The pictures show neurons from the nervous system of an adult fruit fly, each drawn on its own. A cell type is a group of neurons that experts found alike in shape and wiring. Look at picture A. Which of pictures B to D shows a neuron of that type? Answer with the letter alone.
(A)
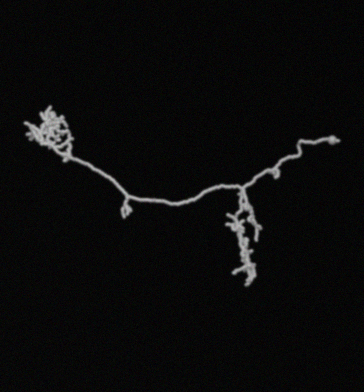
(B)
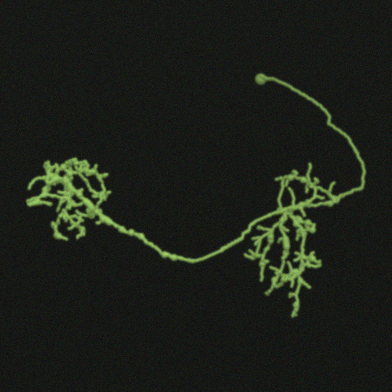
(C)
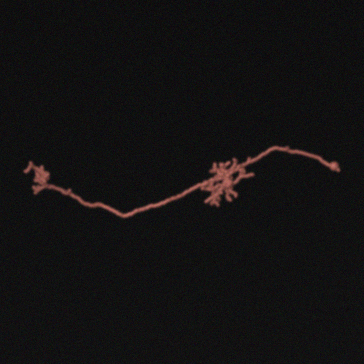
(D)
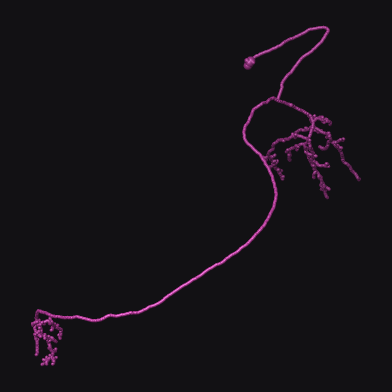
B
